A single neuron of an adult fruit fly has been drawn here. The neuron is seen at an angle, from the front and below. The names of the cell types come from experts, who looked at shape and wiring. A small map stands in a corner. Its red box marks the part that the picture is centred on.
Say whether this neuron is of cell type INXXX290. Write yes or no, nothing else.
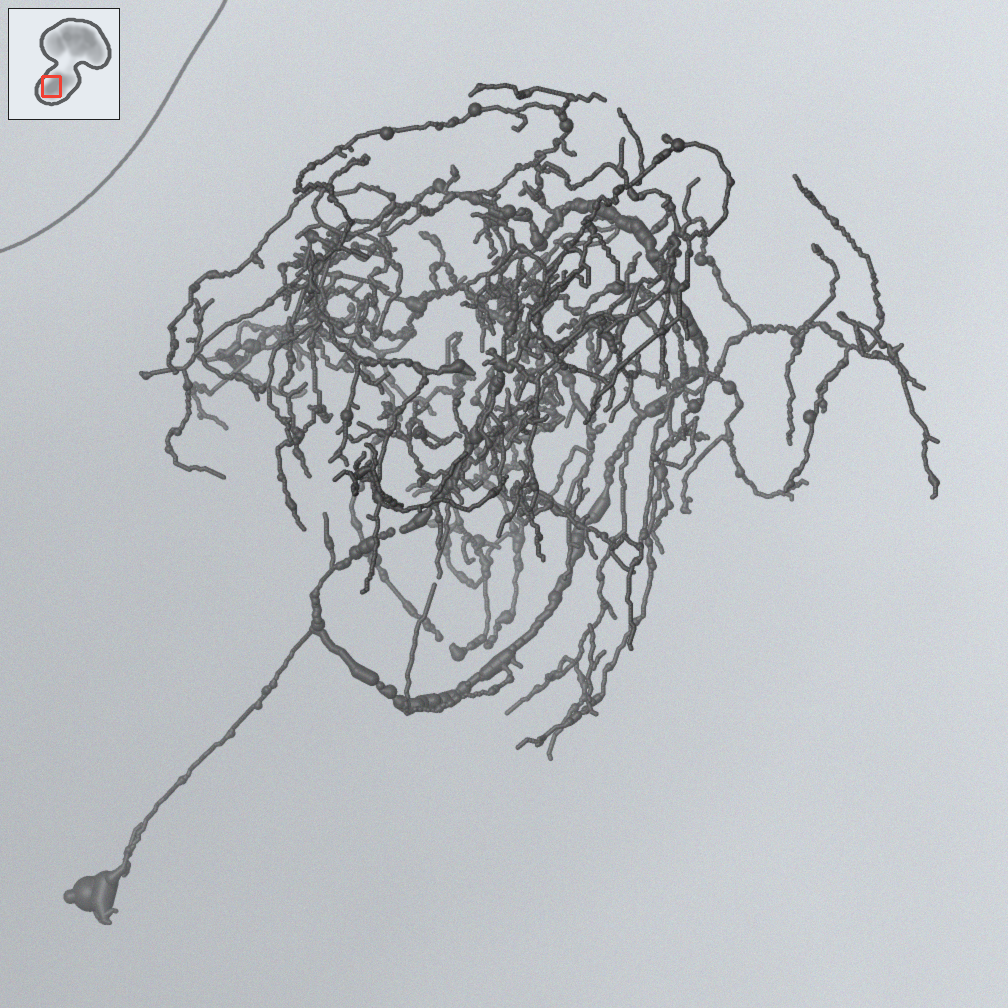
yes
